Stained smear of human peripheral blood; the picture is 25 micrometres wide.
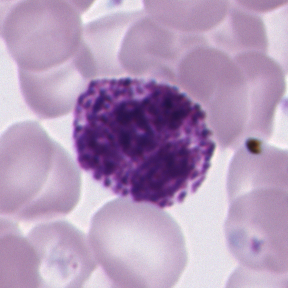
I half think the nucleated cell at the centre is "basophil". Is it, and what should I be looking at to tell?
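Starting with the nucleus, the granules lie over it so that its outline cannot be traced.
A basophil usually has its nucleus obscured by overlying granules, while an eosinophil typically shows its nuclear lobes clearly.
That goes with basophil and against eosinophil. Coarse granules also crowd the whole cell, leaving only small pale lilac gaps of cytoplasm between them.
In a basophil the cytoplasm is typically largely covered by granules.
This feature, too, goes with basophil. The granules are deep violet to almost black.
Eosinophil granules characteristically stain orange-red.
That colour sets the cell apart from an eosinophil. The outline is roughly round, finely bumpy where granules reach the margin, and the cell measures about 13 by 11 micrometres.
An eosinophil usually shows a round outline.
So the shape by itself would not rule out eosinophil. A small brown-black dot lies among the red cells to the right of the cell. Putting the features together, I'd say basophil fits.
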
